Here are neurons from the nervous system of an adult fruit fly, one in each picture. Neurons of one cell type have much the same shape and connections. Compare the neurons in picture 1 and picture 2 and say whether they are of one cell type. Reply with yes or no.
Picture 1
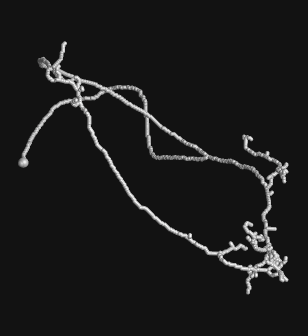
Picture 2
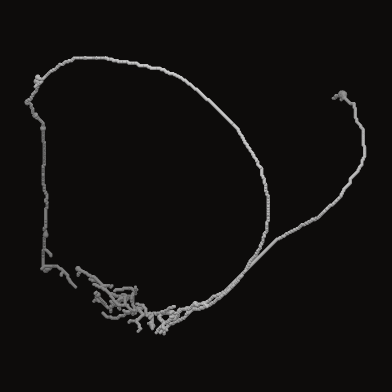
yes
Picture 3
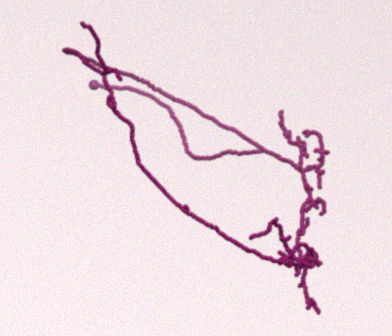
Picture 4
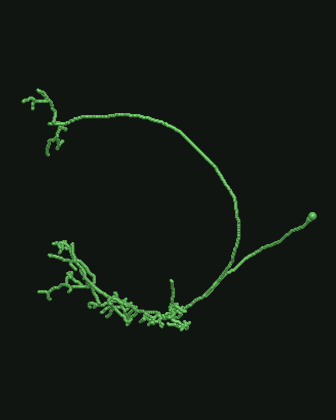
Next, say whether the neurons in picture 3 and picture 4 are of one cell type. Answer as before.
no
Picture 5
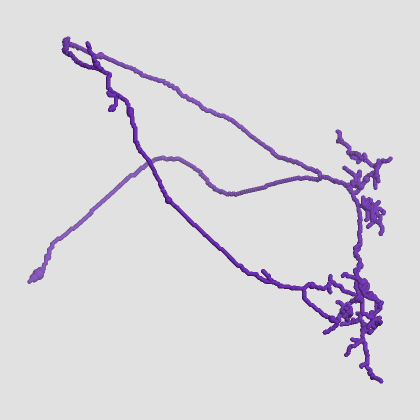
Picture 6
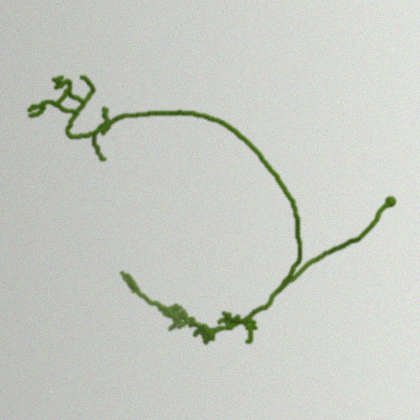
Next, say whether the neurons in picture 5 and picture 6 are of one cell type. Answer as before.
no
